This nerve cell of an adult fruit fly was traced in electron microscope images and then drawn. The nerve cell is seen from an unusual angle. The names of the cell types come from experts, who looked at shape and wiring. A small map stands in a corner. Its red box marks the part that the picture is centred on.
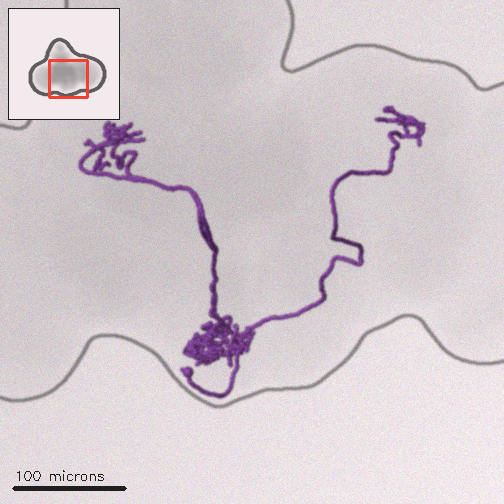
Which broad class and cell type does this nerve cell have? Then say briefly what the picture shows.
Its broad class is central-brain intrinsic neuron. Its cell type is GNG487. By the scale bar it is about 300 microns wide in this view. As drawn here it is about as wide as it is tall.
